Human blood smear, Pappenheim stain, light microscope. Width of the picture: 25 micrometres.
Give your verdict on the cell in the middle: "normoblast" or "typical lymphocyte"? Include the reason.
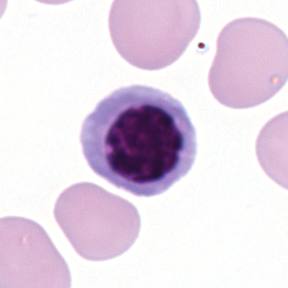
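The cell is a normoblast. Its nucleus is round in outline, about 7 micrometres across, with dark purple, coarsely clumped chromatin.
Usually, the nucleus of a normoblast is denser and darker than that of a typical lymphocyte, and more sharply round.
The nucleus sits off-centre toward the right, leaving a wider band of cytoplasm on the left, and fills about 50% of the cell's area. The cell's outline is round, and the cytoplasm is pale blue.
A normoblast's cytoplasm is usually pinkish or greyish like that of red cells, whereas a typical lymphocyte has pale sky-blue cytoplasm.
The pale blue here does not favour a normoblast; the nucleus decides.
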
